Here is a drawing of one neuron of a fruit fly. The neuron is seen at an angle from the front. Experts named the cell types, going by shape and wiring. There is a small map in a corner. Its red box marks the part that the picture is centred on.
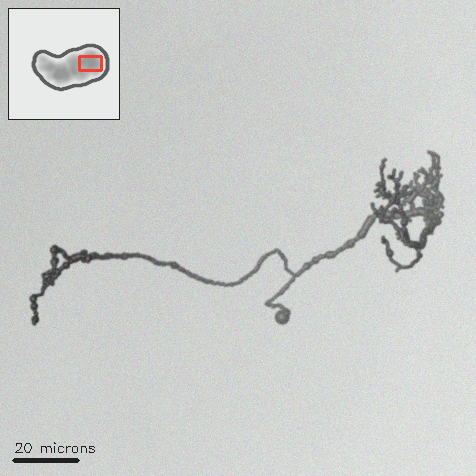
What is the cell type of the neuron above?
LLPC1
